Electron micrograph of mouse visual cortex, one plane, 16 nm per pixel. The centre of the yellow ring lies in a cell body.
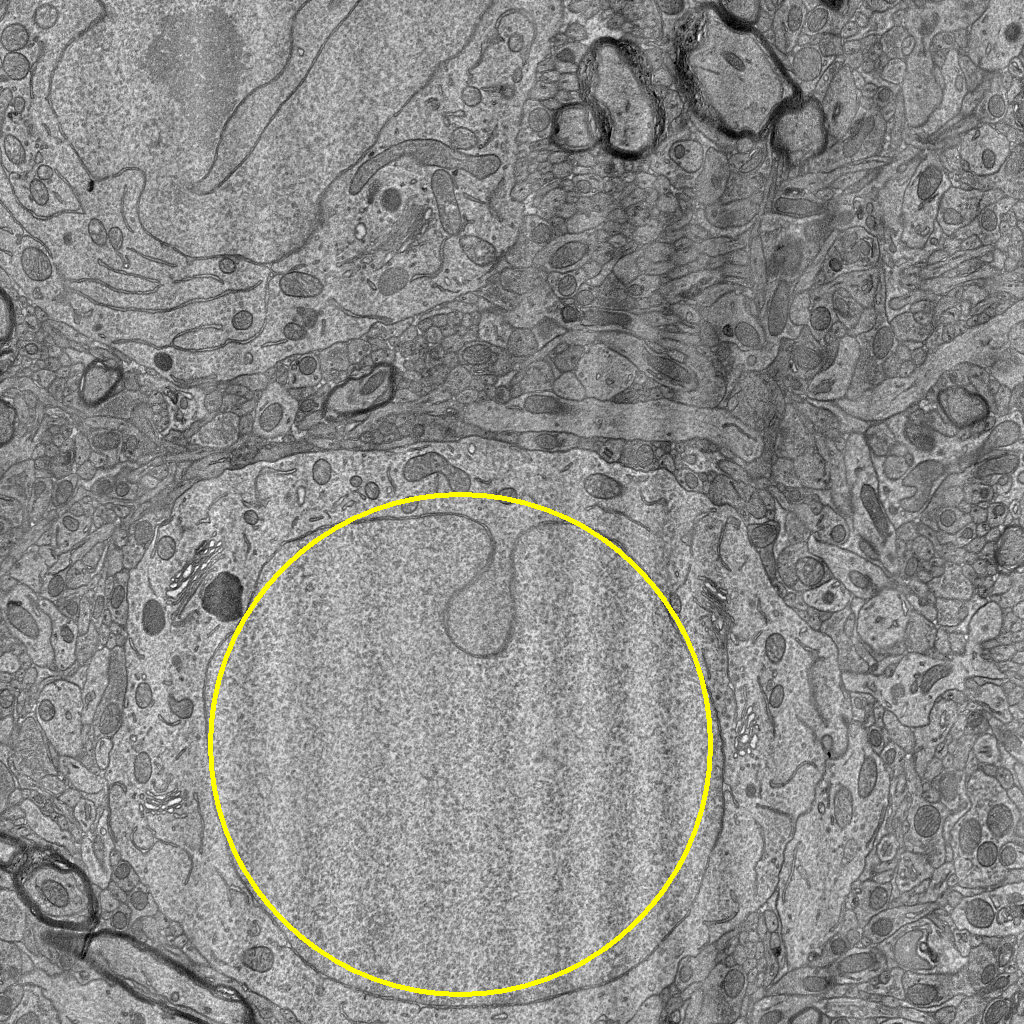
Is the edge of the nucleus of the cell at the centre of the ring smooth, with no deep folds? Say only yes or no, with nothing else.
No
